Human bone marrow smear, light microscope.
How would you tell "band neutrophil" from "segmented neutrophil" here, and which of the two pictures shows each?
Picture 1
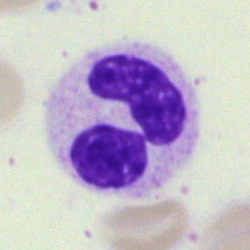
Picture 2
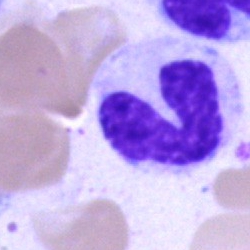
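Picture 1 shows a segmented neutrophil, and picture 2 shows a band neutrophil. In picture 2 the nucleus is U-shaped, and its notch opens toward the top of the picture.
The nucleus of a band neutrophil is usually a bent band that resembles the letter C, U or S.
The band neutrophil has abundant, pale lilac cytoplasm. Red cells lie close against the left side of the band neutrophil, whereas in picture 1 the red cells stay near the picture edges and do not touch the cell. Both cells have a round, smooth outline, dark purple chromatin in coarse clumps, and no visible nucleoli.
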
